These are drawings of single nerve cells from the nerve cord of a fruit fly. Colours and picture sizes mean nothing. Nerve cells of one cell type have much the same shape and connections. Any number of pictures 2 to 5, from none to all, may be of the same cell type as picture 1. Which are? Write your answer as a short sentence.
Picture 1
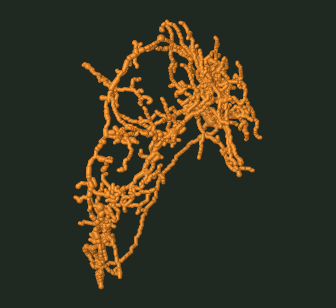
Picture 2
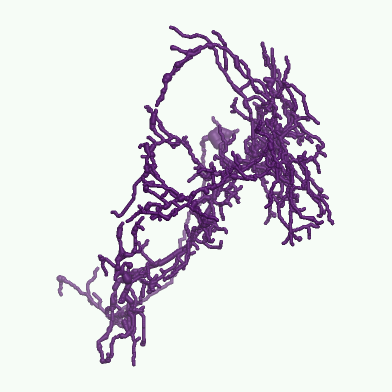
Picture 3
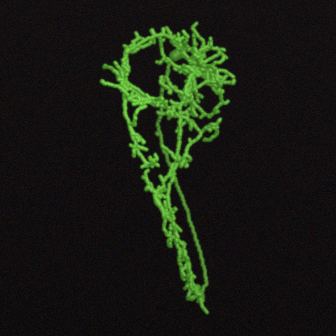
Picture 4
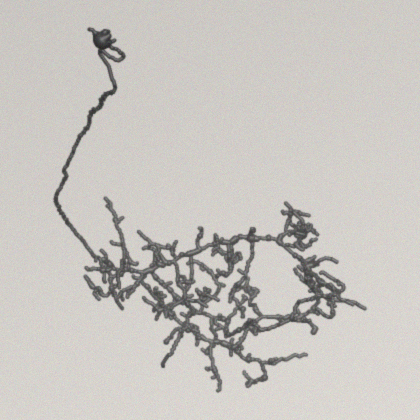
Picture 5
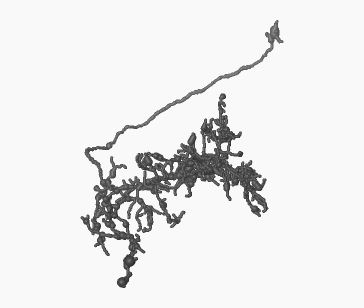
Picture 2 and picture 3 are of the same cell type.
